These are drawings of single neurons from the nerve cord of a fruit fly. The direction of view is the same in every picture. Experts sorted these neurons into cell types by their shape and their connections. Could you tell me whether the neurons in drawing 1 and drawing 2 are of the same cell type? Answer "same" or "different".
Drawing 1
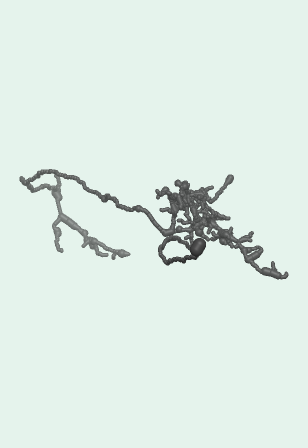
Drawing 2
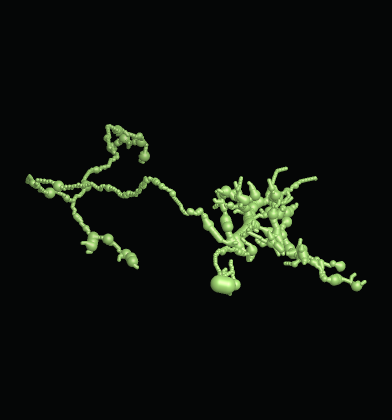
same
